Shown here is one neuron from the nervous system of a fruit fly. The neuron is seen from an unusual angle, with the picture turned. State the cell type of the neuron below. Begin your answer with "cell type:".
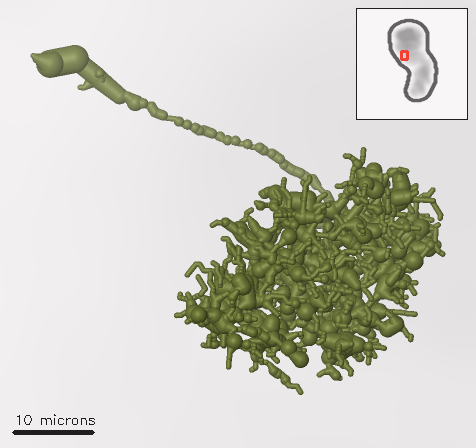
cell type: Pm4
